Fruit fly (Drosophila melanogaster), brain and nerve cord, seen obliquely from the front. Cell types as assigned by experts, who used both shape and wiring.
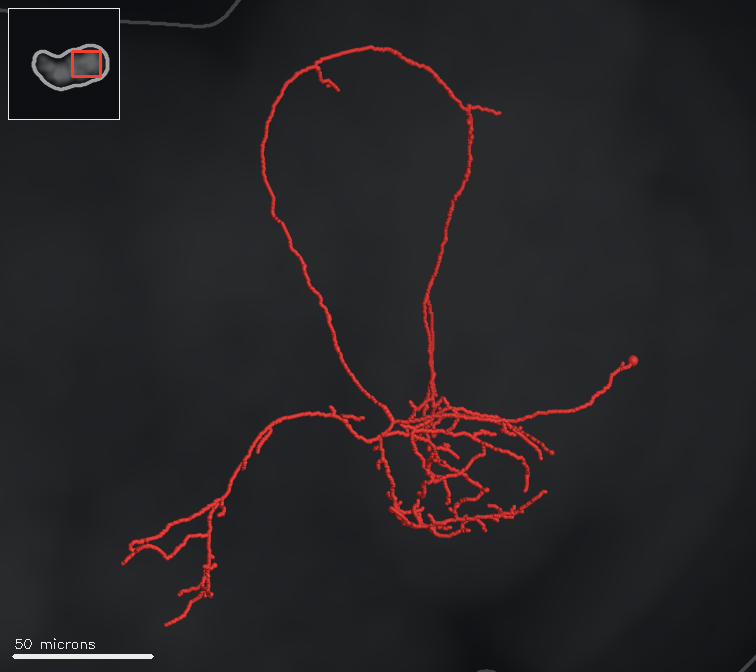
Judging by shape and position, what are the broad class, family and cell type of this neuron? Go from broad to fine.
central-brain intrinsic neuron; hemilineage ALl1_ventral; M_lPNm11A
